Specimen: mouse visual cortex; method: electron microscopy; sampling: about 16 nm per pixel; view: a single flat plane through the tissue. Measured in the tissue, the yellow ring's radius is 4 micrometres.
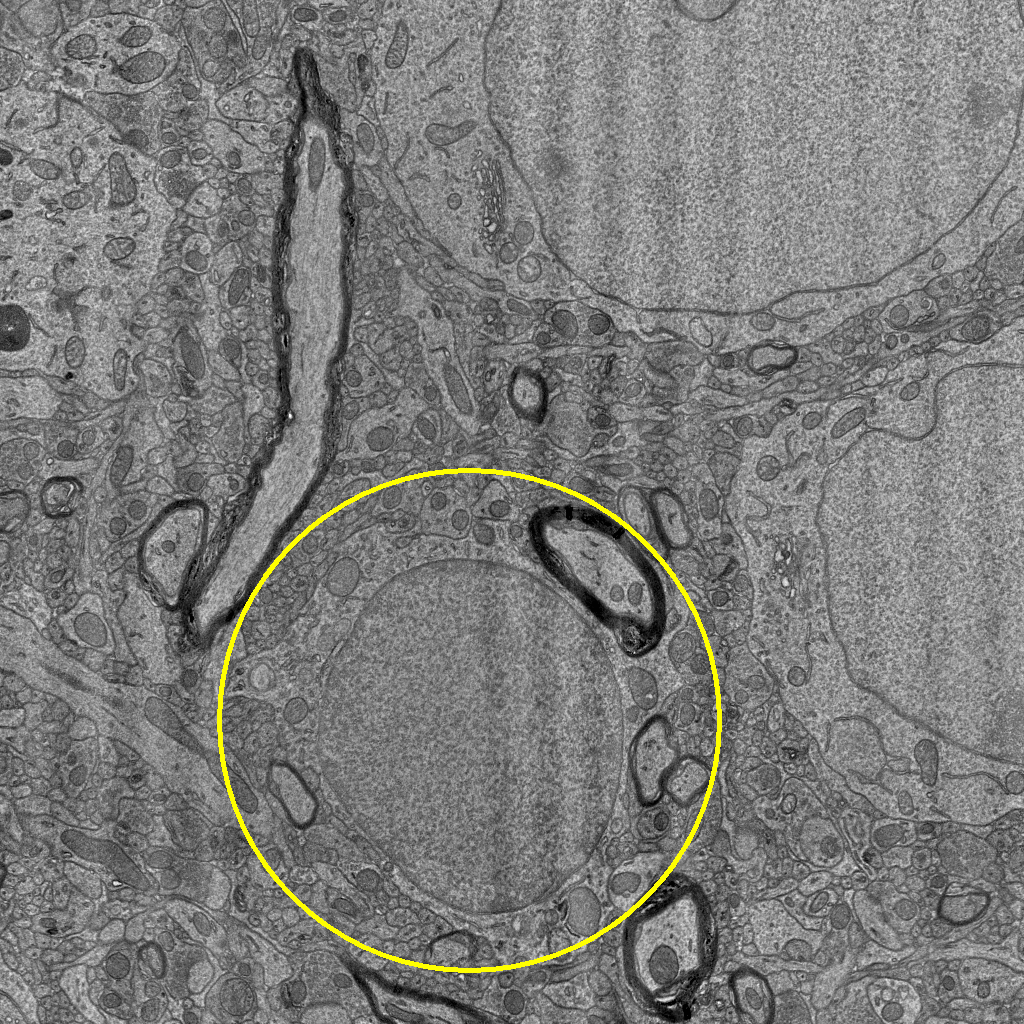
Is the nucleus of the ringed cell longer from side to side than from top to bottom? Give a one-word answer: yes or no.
No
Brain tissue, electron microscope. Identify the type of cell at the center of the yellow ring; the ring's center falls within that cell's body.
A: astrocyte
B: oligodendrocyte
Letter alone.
A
